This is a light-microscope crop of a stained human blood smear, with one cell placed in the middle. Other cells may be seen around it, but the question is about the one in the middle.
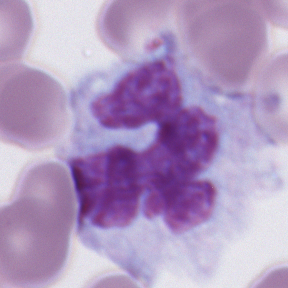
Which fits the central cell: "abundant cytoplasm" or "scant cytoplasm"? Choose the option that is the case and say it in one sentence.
The nucleus is surrounded by broad cytoplasm.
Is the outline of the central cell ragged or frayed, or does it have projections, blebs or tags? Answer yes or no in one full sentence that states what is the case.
Yes, the cell is bounded by a rough outline rather than a smooth one.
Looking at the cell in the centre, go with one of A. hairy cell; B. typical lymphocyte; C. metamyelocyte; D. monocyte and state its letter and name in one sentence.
This one is option D, since the cell at the center is a monocyte.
